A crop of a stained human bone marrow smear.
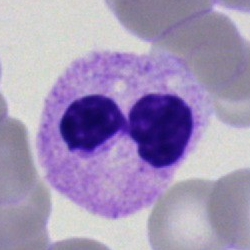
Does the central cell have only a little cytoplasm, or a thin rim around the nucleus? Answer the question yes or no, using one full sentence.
No, the cell holds plenty of cytoplasm around the nucleus.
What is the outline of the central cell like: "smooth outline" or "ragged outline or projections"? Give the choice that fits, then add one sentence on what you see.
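Smooth outline. The cell outline is round to slightly oval and smooth.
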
